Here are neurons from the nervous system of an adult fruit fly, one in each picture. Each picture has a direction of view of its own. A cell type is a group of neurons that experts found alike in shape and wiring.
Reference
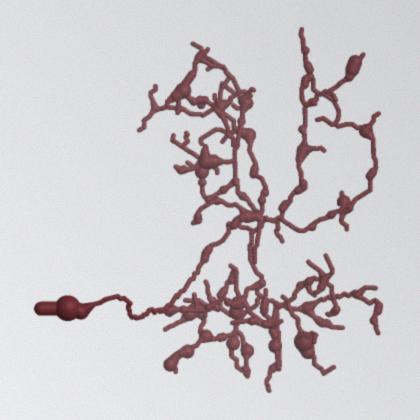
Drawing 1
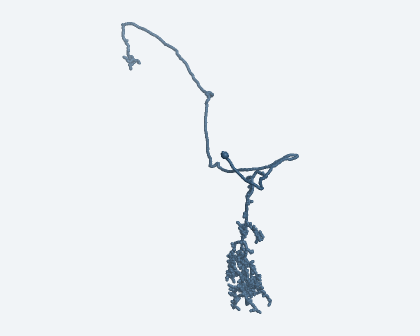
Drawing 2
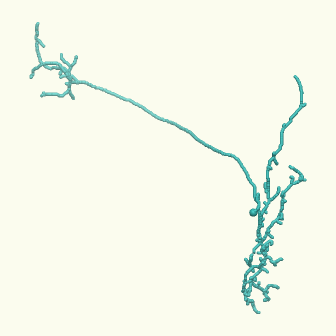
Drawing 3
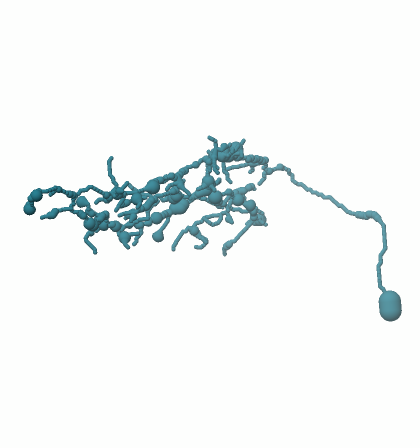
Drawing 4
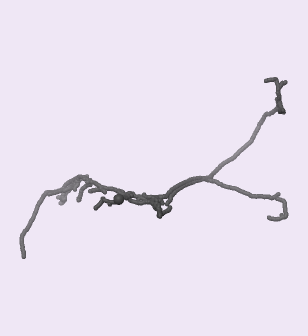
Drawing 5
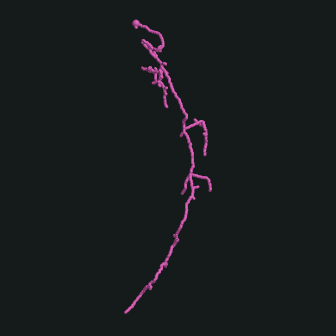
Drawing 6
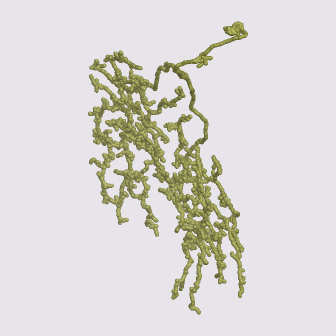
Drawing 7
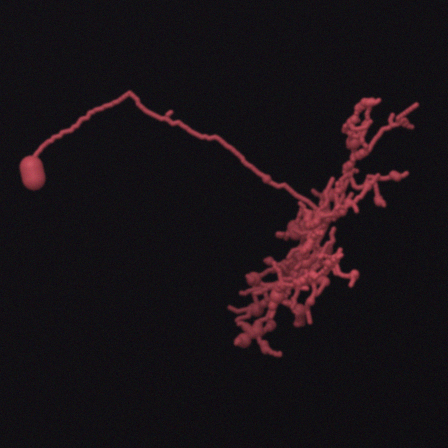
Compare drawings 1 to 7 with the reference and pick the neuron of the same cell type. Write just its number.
7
